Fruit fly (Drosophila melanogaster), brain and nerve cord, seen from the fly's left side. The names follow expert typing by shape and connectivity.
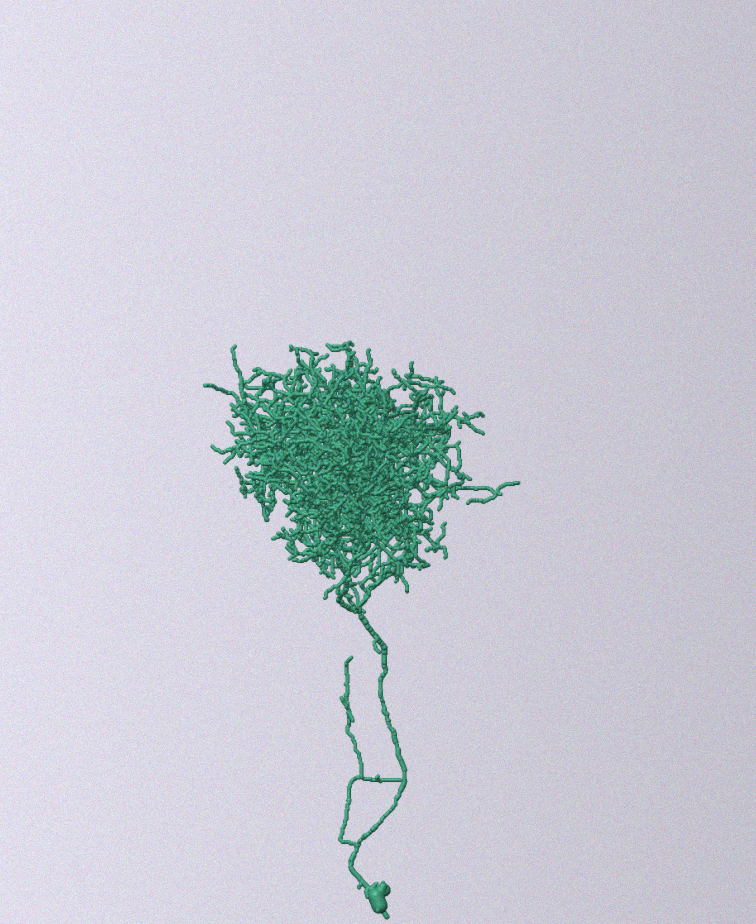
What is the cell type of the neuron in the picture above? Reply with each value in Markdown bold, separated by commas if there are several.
**AVLP610**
